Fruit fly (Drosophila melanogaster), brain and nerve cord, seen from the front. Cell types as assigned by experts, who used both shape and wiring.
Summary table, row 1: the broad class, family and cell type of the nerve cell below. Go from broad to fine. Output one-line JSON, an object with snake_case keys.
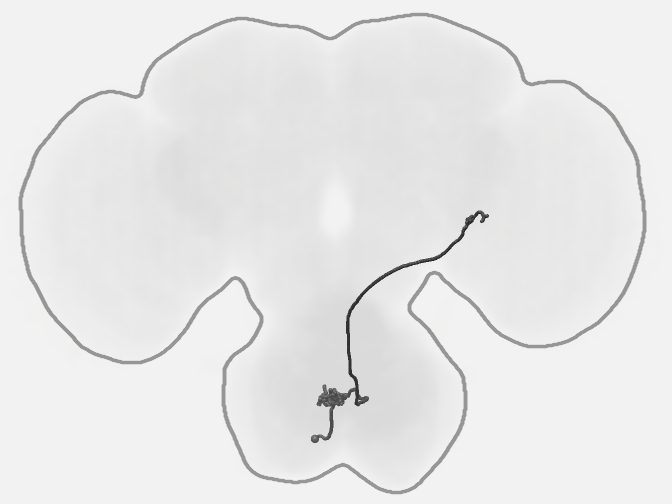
{"broad_class": "ascending neuron", "family": "hemilineage 10B", "cell_type": "AN10B033"}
